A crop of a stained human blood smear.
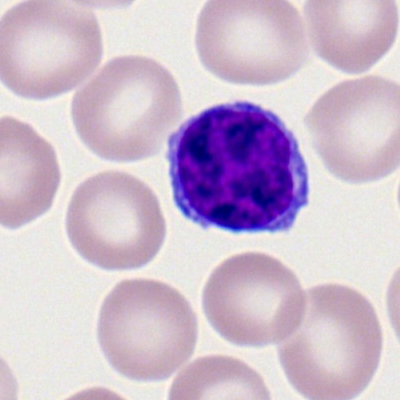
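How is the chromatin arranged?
It is coarsely clumped into dark patches.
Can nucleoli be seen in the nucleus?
No, none can be seen.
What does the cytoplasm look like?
Only a thin rim around the nucleus, with no granules.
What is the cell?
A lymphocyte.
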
